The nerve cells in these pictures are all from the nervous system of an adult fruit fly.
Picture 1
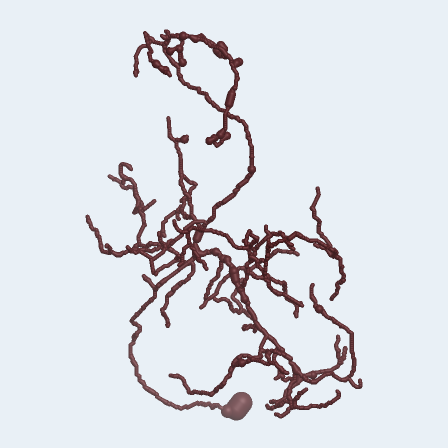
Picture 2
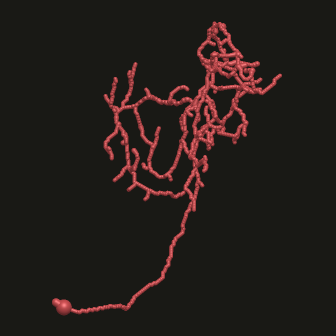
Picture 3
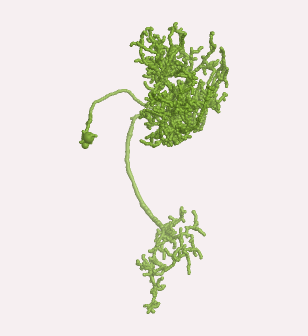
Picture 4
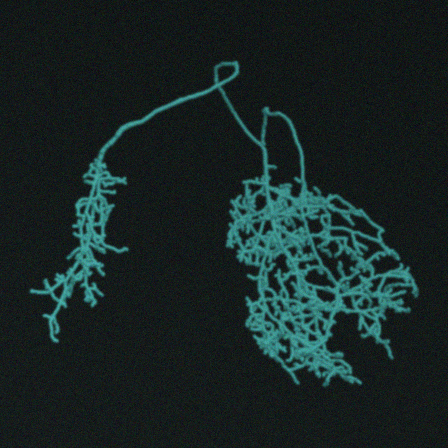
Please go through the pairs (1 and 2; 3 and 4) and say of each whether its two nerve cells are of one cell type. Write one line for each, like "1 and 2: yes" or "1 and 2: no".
1 and 2: yes
3 and 4: yes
